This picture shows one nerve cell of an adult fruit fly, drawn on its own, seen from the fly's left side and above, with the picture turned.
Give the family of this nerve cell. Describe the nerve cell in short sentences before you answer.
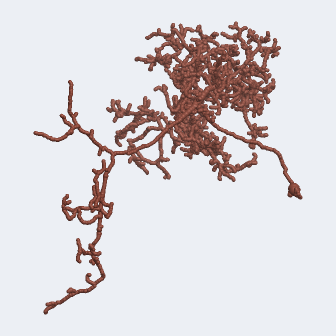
Dozens of branch ends can be seen. As drawn here it is about as wide as it is tall. This is a central-brain intrinsic neuron. Its family is hemilineage DM6_central2.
